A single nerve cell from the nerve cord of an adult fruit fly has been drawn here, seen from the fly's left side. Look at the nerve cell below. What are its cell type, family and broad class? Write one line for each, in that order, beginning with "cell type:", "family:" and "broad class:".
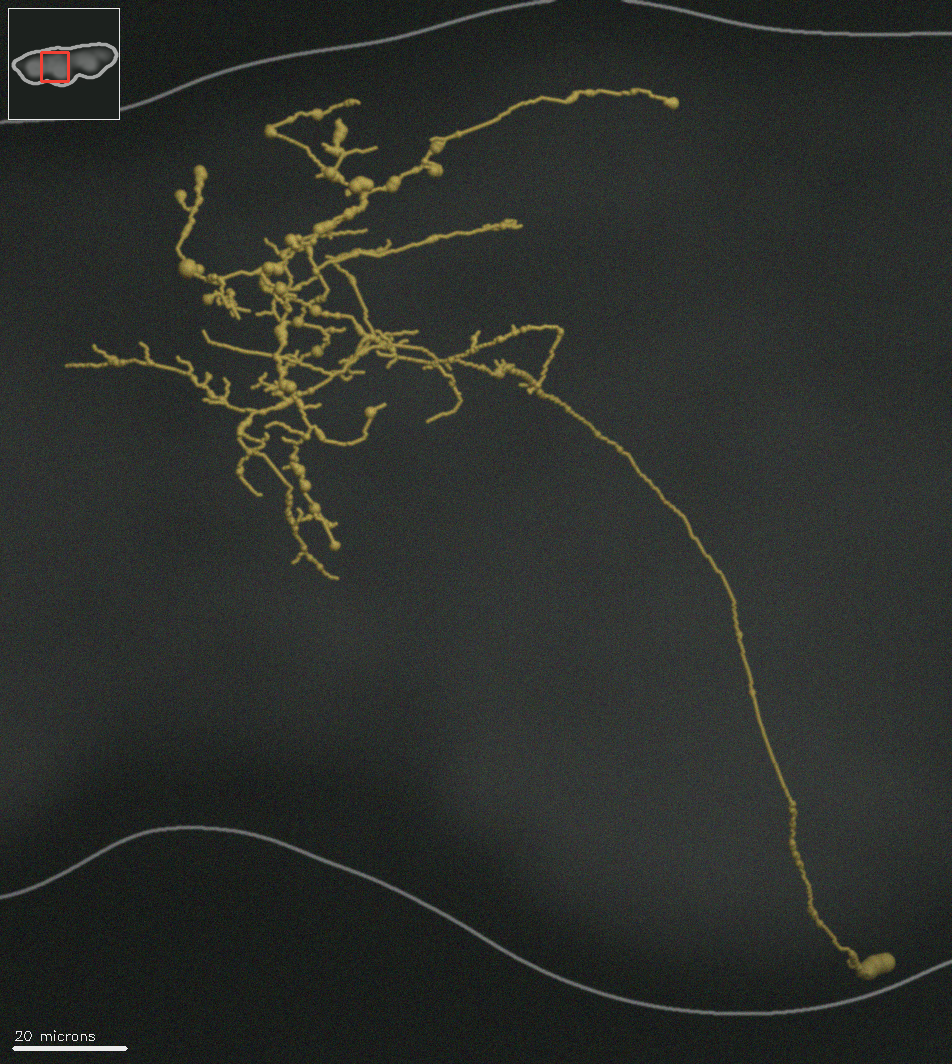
cell type: IN06B066
family: hemilineage 06B
broad class: nerve-cord intrinsic neuron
